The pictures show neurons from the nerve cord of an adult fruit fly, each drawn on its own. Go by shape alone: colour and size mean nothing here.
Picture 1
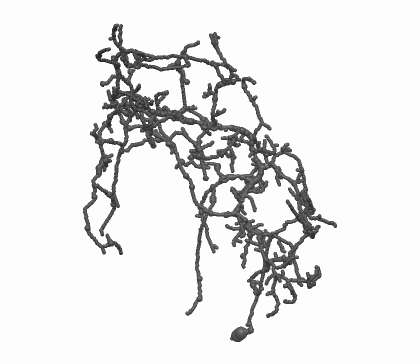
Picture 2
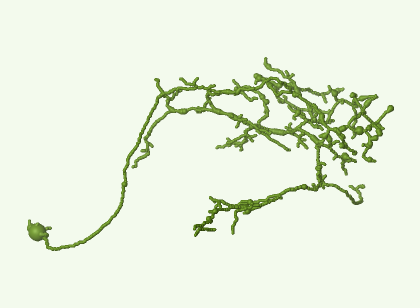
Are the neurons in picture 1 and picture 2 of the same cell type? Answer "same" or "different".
different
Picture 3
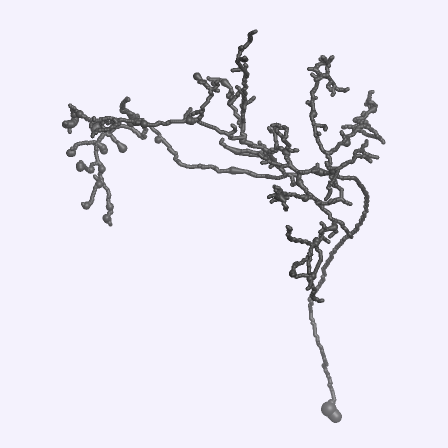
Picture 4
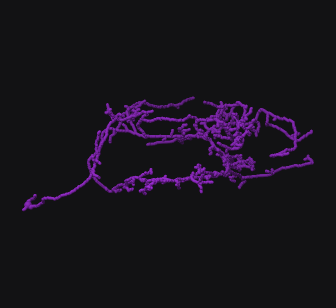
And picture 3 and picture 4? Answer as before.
different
